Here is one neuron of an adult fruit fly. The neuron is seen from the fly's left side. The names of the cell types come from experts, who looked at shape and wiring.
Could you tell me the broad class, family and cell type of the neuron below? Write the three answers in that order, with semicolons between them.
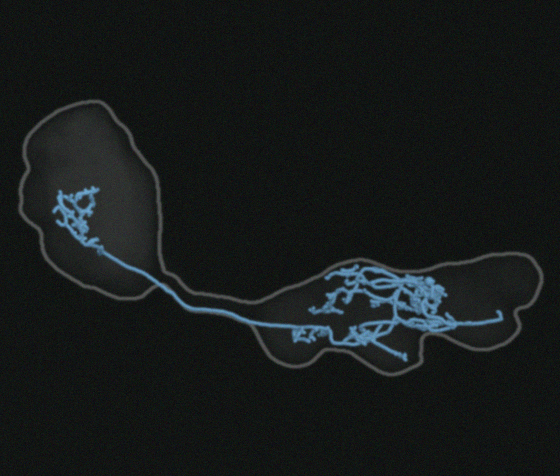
ascending neuron; hemilineage 17B; AN17B011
